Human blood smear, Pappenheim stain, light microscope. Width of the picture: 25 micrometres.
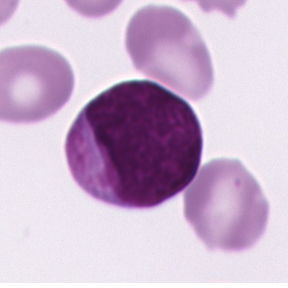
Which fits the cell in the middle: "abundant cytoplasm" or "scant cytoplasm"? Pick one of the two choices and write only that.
Scant cytoplasm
